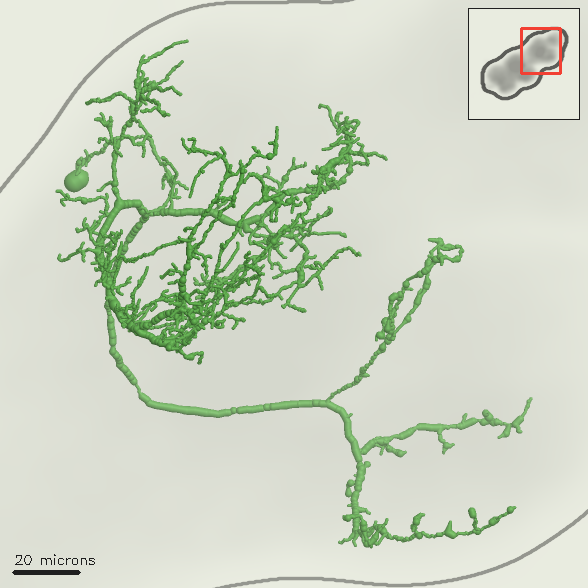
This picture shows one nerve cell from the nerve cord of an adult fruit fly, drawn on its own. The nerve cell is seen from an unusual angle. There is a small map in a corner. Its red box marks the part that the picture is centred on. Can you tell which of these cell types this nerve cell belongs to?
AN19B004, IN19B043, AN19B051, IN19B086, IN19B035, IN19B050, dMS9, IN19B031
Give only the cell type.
IN19B035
